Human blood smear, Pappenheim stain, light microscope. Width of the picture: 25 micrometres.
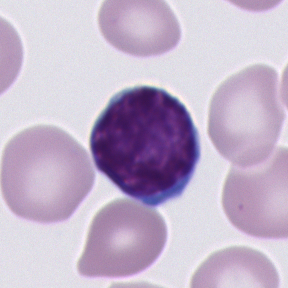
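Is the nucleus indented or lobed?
No; it shows neither indentation nor lobes.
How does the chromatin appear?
Dense and dark purple, with coarse clumps.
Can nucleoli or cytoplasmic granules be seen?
Neither is visible.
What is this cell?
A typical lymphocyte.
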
